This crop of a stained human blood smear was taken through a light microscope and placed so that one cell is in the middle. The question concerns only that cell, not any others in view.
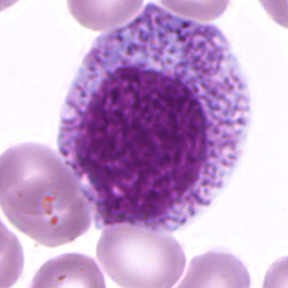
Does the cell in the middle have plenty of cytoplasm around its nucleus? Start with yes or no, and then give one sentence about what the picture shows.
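Yes. The cytoplasm is plentiful and pale greyish-blue.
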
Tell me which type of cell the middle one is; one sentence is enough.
The cell occupying the middle of the crop is a promyelocyte.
